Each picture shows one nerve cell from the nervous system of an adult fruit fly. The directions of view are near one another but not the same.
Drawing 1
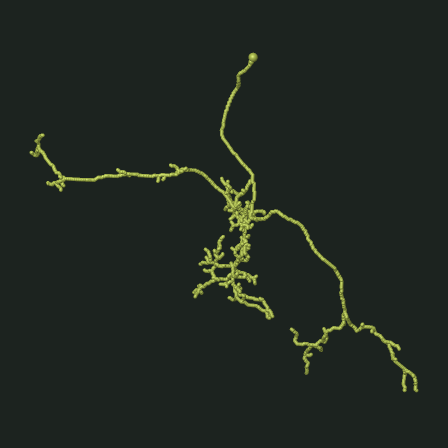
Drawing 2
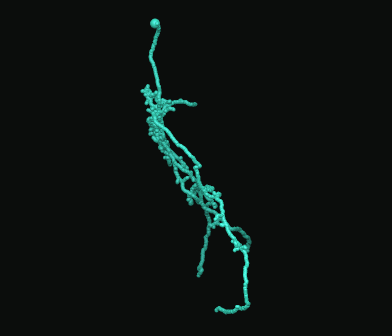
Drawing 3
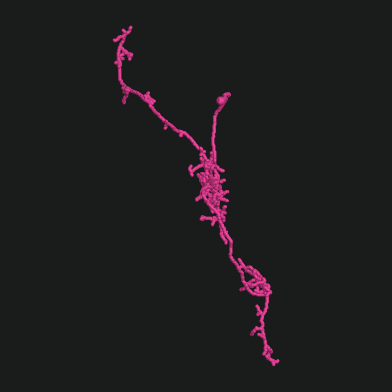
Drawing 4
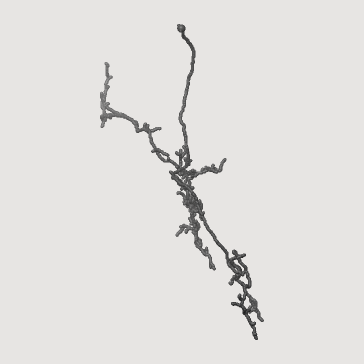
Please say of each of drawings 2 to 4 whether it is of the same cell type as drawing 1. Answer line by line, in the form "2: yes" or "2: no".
2: yes
3: yes
4: yes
